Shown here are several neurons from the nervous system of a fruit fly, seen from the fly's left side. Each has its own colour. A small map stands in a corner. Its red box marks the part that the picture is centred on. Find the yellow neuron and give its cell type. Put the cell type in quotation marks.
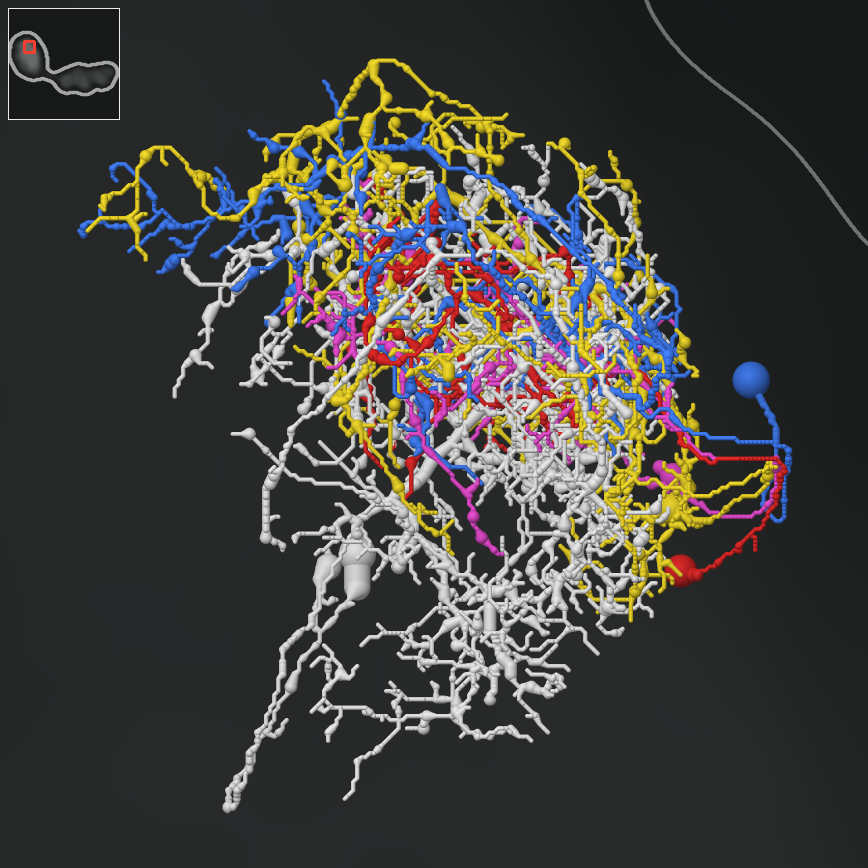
"LHPV4i4"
